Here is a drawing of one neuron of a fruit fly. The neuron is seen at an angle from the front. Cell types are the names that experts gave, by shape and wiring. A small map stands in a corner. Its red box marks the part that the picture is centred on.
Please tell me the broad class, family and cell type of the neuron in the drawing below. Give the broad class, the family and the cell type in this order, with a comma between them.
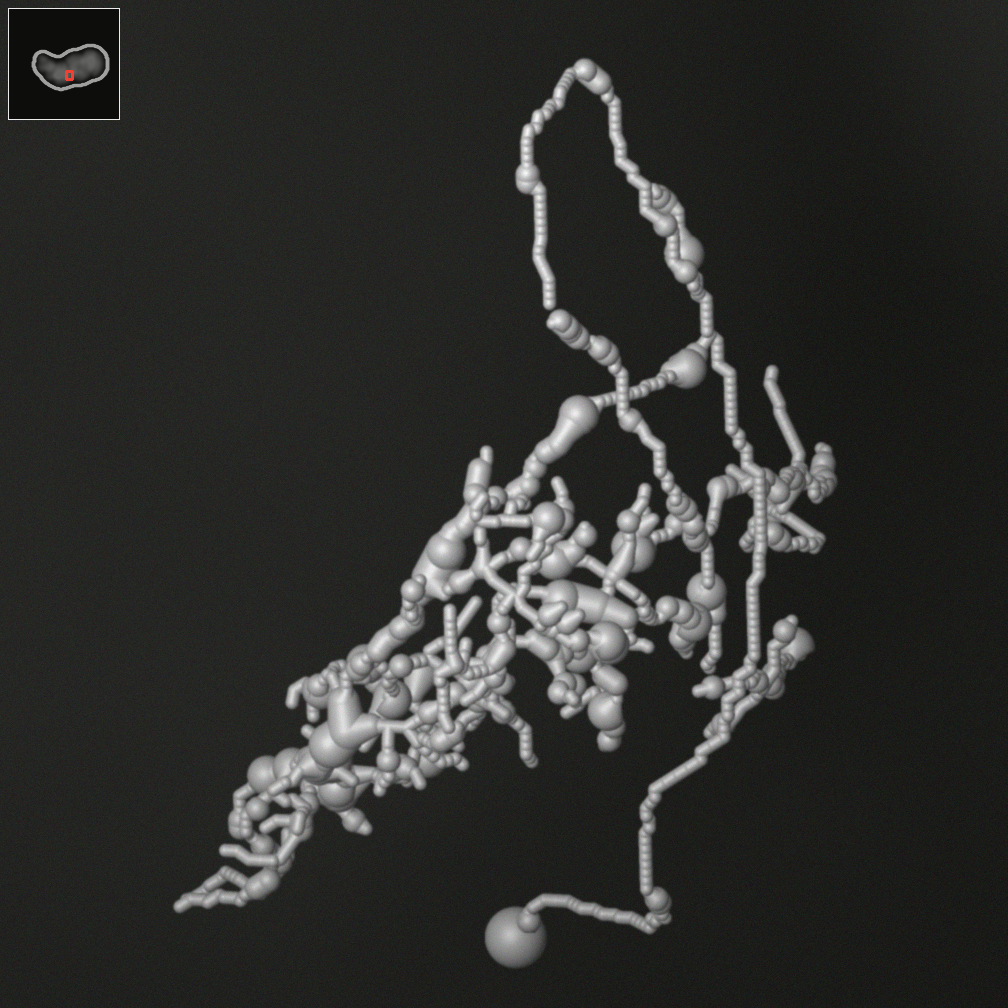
optic-lobe intrinsic neuron, Li, Li21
